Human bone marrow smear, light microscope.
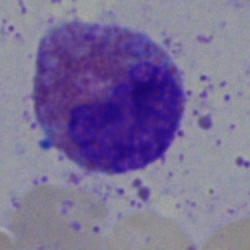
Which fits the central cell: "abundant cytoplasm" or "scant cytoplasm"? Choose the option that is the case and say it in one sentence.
The cytoplasm of this cell is abundant.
